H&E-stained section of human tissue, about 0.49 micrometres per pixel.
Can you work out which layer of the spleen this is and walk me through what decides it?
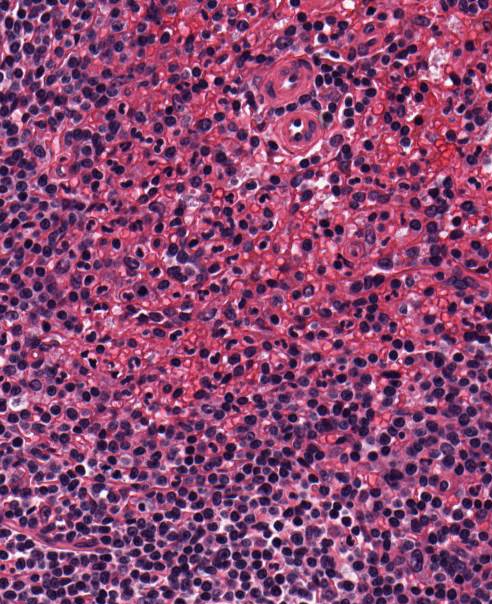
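The part in view is white pulp. A paler, more eosinophilic zone fills the upper and central field; the lower part is darker and more densely cellular. The lower zone is packed with small lymphocytes having round, dark nuclei and scant cytoplasm.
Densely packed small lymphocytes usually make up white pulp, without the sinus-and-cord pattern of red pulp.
In the pale zone, larger cells with pale oval nuclei and pink cytoplasm are scattered among lymphocytes.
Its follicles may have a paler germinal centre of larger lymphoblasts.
No glands, lined surface or open lumens appear.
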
